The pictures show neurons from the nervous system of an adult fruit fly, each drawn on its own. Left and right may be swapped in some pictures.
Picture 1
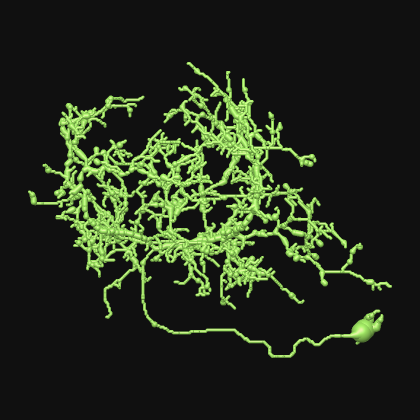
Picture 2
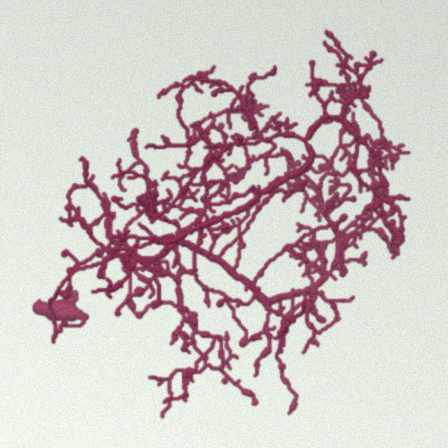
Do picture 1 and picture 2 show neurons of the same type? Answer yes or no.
yes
